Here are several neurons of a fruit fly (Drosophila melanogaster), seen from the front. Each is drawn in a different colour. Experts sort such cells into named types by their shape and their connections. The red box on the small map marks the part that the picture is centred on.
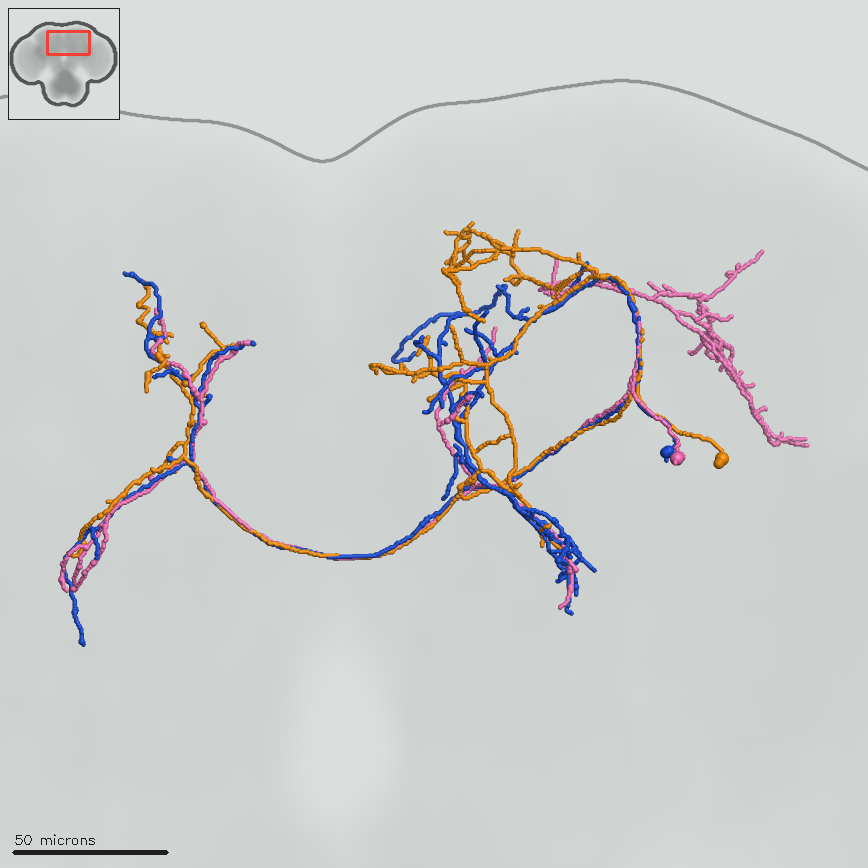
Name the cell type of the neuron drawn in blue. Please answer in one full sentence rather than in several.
The cell type name for this neuron is CRE003_b.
